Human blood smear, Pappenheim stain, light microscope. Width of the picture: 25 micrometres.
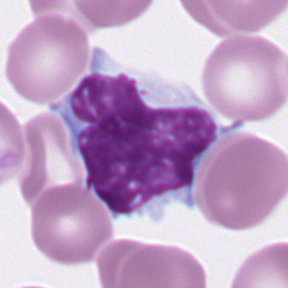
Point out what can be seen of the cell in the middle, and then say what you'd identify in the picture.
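Notice how the nucleus fills most of this cell. Its chromatin is dark purple and dense, broken only by a few small paler spots. Around it runs a scant, pale greyish-blue rim of cytoplasm, its edge ragged with small irregular projections. You are looking at a typical lymphocyte.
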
